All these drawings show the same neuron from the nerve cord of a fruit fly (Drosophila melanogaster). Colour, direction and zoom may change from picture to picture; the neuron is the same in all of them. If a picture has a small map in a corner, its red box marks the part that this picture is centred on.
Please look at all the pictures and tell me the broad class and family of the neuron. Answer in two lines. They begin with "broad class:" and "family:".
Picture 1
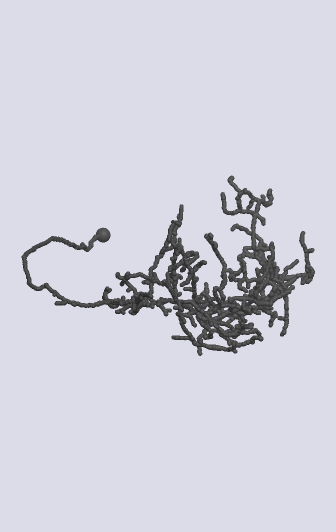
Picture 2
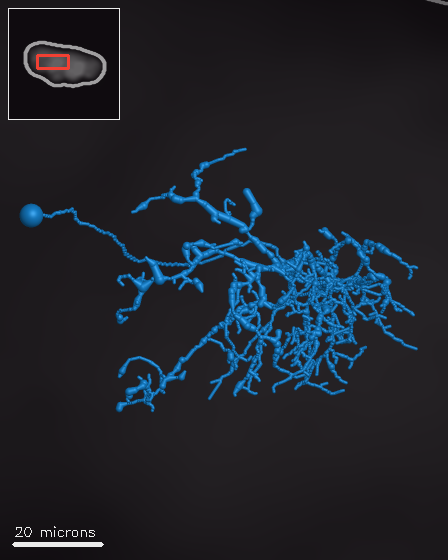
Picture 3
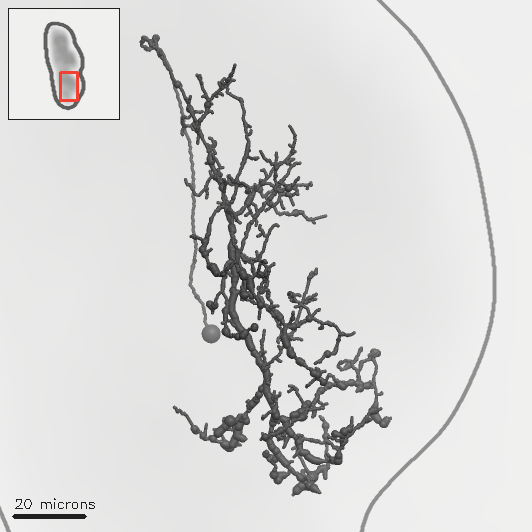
broad class: nerve-cord intrinsic neuron
family: hemilineage 12B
